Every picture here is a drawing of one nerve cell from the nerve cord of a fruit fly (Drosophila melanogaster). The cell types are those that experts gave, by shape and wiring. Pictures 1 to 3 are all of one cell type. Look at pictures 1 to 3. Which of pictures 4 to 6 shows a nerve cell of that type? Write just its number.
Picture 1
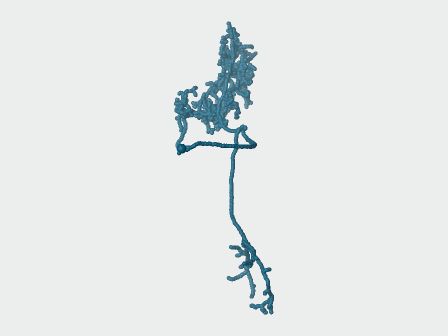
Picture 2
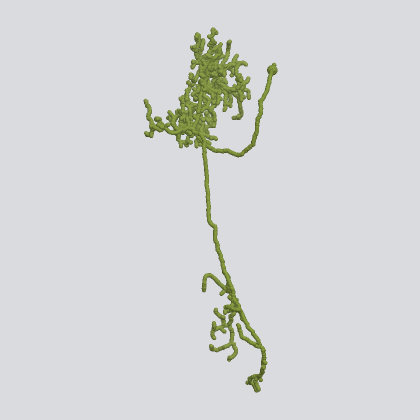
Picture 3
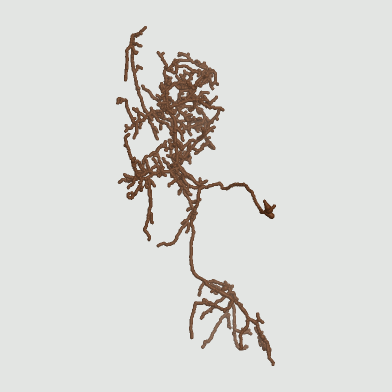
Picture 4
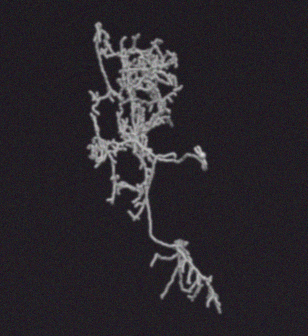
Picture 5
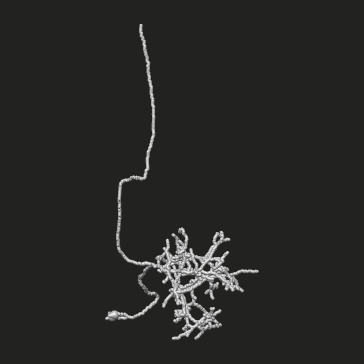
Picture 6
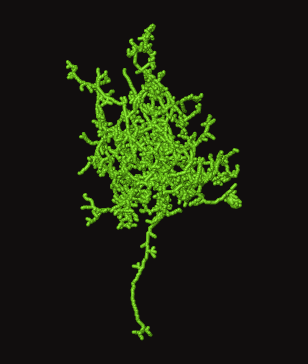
4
